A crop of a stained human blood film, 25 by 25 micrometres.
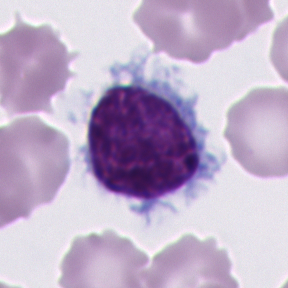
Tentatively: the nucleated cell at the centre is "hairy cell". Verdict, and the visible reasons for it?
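Fine hair-like wisps of cytoplasm stand out from most of the edge, and the cytoplasm is broader above and right of the nucleus than at its lower left. So yes, hairy cell fits better than typical lymphocyte.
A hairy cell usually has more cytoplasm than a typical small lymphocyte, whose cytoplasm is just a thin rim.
No granules show in the cytoplasm.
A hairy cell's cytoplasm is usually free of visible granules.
The chromatin stains dark purple throughout the nucleus.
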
